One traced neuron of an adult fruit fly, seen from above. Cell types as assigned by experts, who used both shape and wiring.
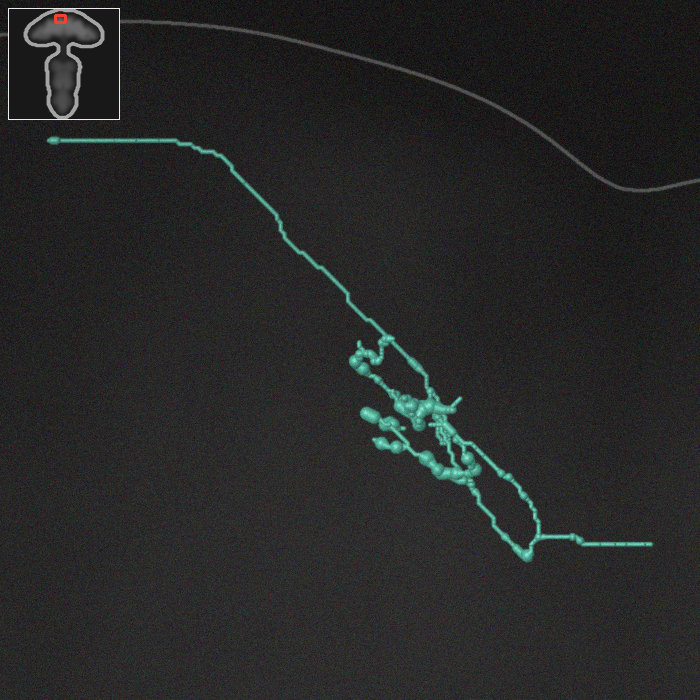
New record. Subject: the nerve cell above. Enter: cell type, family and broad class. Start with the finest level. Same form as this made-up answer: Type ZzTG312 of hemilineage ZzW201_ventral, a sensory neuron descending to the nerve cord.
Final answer: Type ORN_DM1 of class olfactory, a sensory neuron entering the brain.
